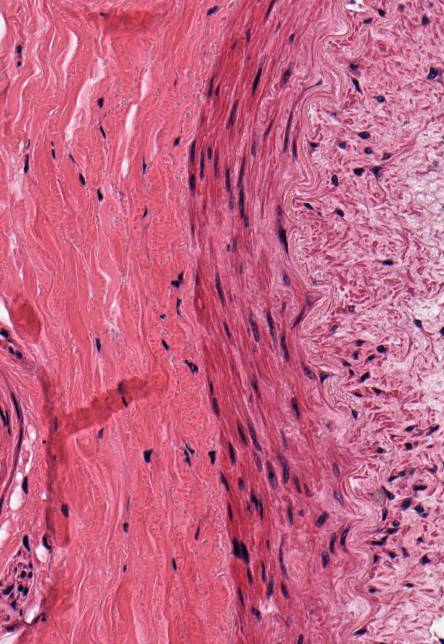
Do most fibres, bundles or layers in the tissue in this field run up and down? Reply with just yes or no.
Yes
